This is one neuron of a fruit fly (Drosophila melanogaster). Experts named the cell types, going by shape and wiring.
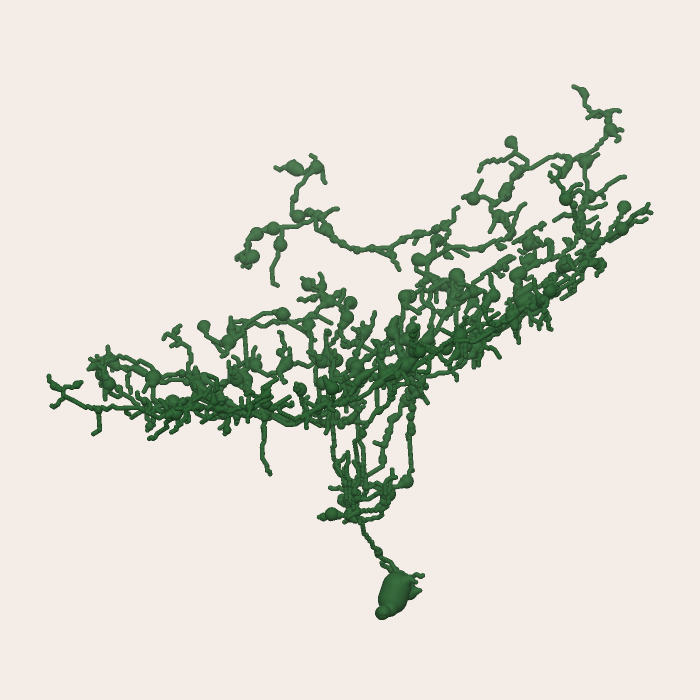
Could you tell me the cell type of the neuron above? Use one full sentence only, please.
Belonging to the cell type Dm20 is this neuron.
